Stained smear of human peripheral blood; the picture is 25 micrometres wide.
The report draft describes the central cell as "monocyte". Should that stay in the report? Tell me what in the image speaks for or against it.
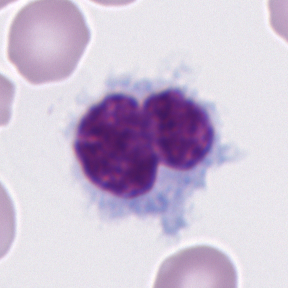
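Monocyte is not the right name here; the central cell is a hairy cell. The deciding feature is the cell outline, which is ragged with fine hair-like projections.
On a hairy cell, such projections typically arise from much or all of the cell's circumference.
No granules are visible in the cytoplasm, which agrees with hairy cell.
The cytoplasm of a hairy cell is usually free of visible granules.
The cytoplasm is scanty and pale blue. The nucleus measures about 12 by 9 micrometres, and its left lobe is slightly larger than its right lobe. No red cell touches the cell.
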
